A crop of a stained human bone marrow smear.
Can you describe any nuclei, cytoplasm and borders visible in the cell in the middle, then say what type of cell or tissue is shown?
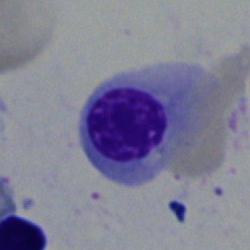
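First, the nucleus: off-centre, toward the cell's left side. Second, cytoplasm: blue at the left edge, fading to pale grey rightward, no granules visible. Third, the cell body: drawn out into a pale tapering extension toward the upper right. The cell is an erythroblast.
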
